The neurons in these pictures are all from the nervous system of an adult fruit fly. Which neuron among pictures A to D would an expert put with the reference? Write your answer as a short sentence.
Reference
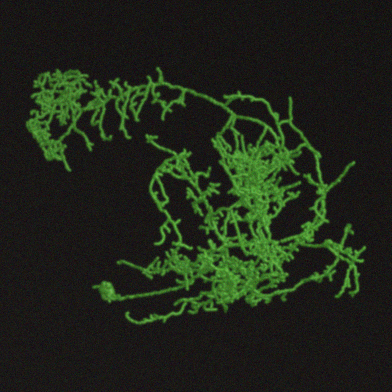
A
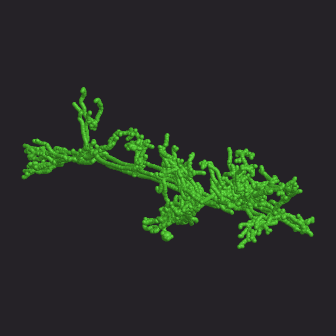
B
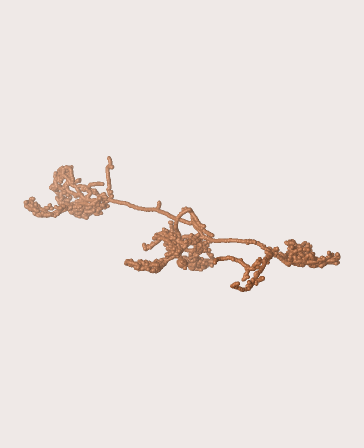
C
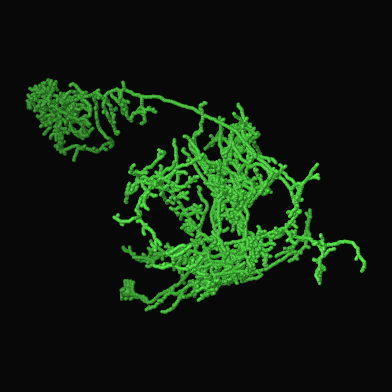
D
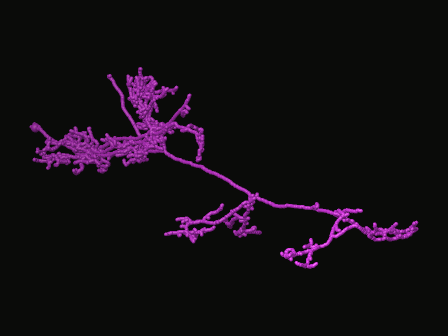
Picture C shows a neuron of the same cell type.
